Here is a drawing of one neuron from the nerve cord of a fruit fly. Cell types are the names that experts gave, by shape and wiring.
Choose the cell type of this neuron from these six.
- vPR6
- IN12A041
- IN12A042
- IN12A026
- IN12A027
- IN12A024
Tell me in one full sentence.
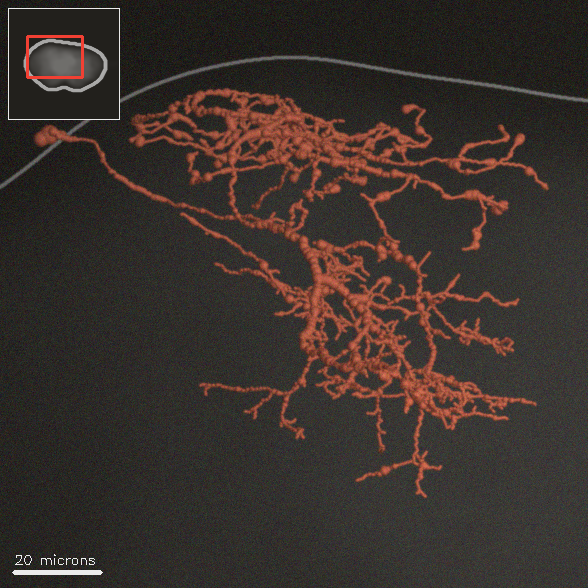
This neuron carries the cell type designation IN12A026.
